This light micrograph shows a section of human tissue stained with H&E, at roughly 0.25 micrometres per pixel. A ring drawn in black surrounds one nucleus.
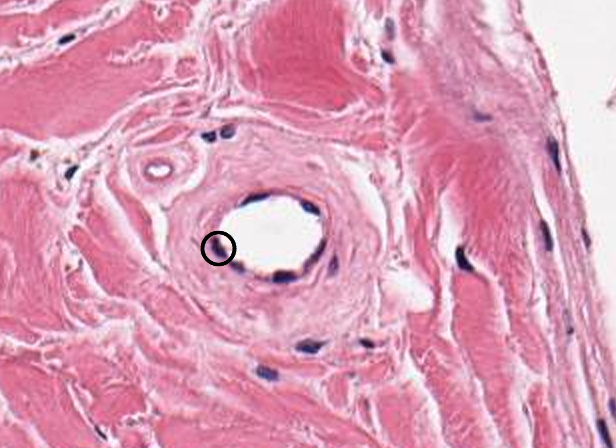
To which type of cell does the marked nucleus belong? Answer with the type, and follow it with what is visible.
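This is an endothelial cell. The nucleus is flattened and elongated, curving to follow the rounded edge of the open lumen. The nucleus stains very dark purple, evenly dense, with no internal detail visible at this scale. No distinct cytoplasm can be made out around the nucleus; at most a very thin pale rim separates it from the lumen. It sits directly on the border of the clear, empty lumen of a small vessel, one of several similar dark flattened nuclei spaced around that rim. Just outside it, the vessel wall is formed by pink, concentrically layered tissue that wraps around the lumen.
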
